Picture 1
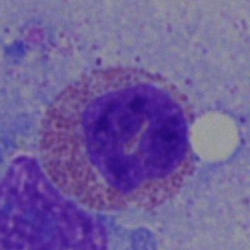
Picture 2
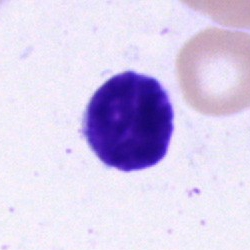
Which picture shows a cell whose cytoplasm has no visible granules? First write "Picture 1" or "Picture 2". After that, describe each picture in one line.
Picture 2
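Picture 1: The cytoplasm is packed with coarse orange-red granules.
Picture 2: No distinct granules can be seen in the cell.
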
